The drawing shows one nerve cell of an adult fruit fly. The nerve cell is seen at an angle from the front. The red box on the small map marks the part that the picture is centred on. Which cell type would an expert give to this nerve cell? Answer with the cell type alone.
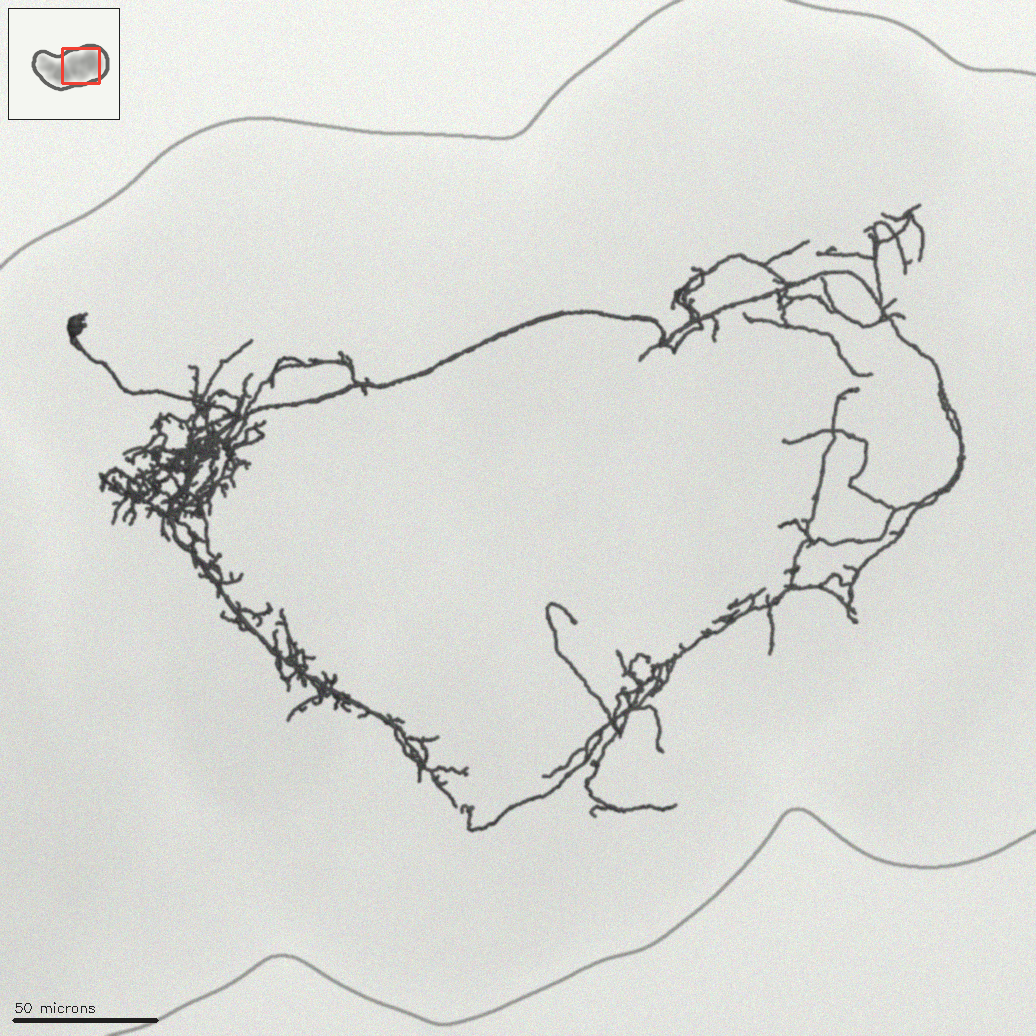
AVLP021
